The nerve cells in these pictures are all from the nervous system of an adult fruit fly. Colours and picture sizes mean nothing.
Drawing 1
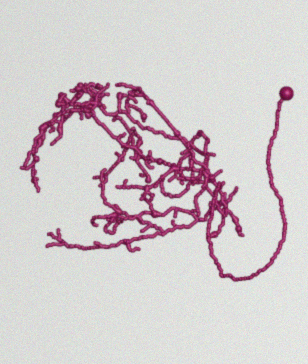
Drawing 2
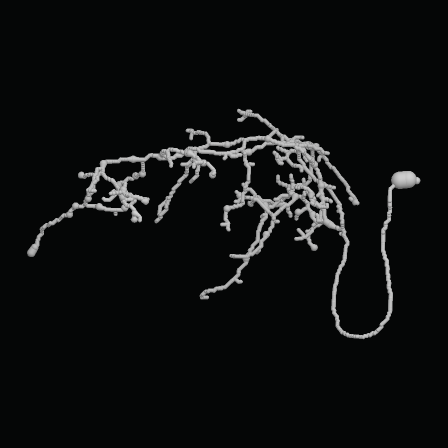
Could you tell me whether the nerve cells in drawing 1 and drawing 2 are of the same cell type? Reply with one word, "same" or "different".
different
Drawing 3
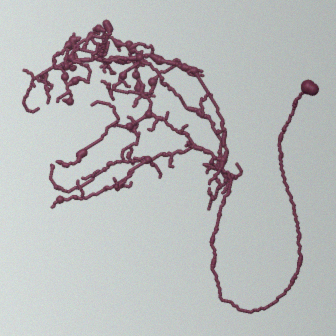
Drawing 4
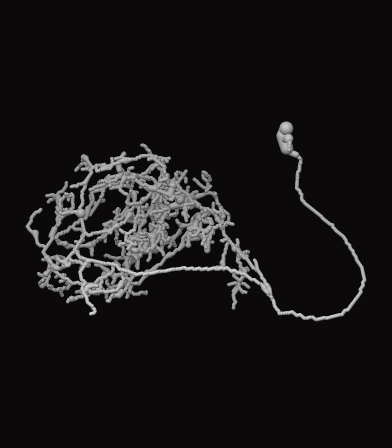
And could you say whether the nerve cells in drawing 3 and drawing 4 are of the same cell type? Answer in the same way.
different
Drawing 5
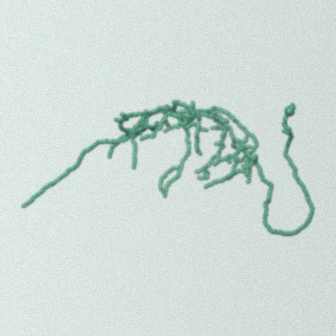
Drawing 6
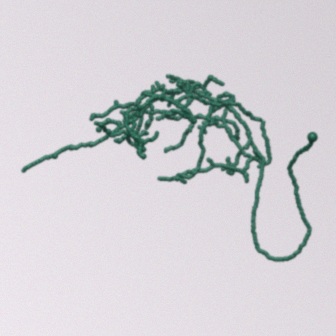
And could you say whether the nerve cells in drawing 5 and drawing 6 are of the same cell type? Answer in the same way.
same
